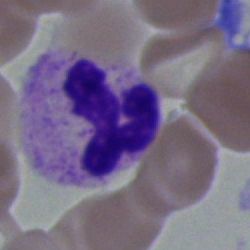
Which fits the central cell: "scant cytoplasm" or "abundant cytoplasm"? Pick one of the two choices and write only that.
Abundant cytoplasm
